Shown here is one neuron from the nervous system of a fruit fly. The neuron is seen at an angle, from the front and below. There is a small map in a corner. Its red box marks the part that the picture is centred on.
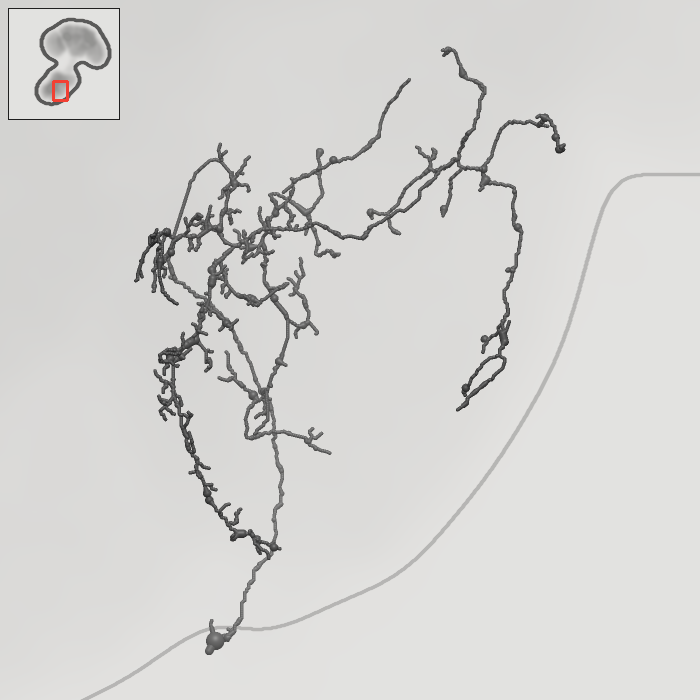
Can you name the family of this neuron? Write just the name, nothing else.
hemilineage 03A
